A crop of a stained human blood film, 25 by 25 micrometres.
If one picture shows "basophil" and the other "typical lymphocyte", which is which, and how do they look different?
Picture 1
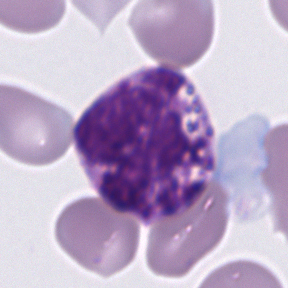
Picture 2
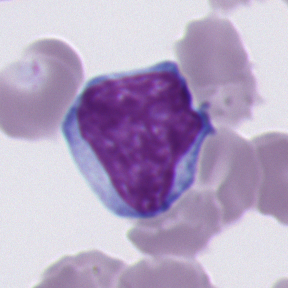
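Picture 1 shows the basophil; picture 2, the typical lymphocyte. In the basophil, coarse blue-black granules stand out along the right side, with small pale clear spaces among them.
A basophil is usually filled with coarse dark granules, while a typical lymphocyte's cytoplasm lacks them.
Dark purple staining covers most of the basophil, so its nuclear border can't be traced sharply.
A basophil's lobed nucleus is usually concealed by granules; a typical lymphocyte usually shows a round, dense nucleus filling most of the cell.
Here the lymphocyte's nucleus fills about 70% of a cell about 14 micrometres across, with clumped chromatin streaked paler between darker purple areas. Its outline is angular, and its pale blue cytoplasm, widest at lower left, darkens at the edge.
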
